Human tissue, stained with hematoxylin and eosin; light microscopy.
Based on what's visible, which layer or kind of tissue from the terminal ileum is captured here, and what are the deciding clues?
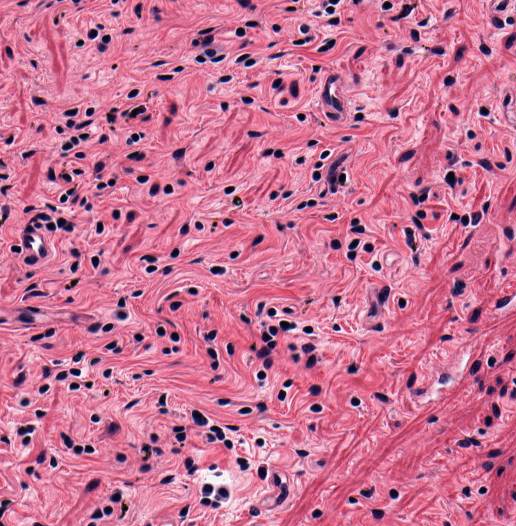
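Dense connective tissue makes up the entire field: collagenous stroma with scattered cells, and no epithelium anywhere. First, the pink collagen bundles are wavy and criss-cross in haphazard directions.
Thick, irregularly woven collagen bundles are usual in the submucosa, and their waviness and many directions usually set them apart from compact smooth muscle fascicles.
Second, the nuclei are small, dark, oval to spindle-shaped and fairly uniform in size.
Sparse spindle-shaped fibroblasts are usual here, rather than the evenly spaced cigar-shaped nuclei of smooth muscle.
Third, no adipocytes are present.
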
